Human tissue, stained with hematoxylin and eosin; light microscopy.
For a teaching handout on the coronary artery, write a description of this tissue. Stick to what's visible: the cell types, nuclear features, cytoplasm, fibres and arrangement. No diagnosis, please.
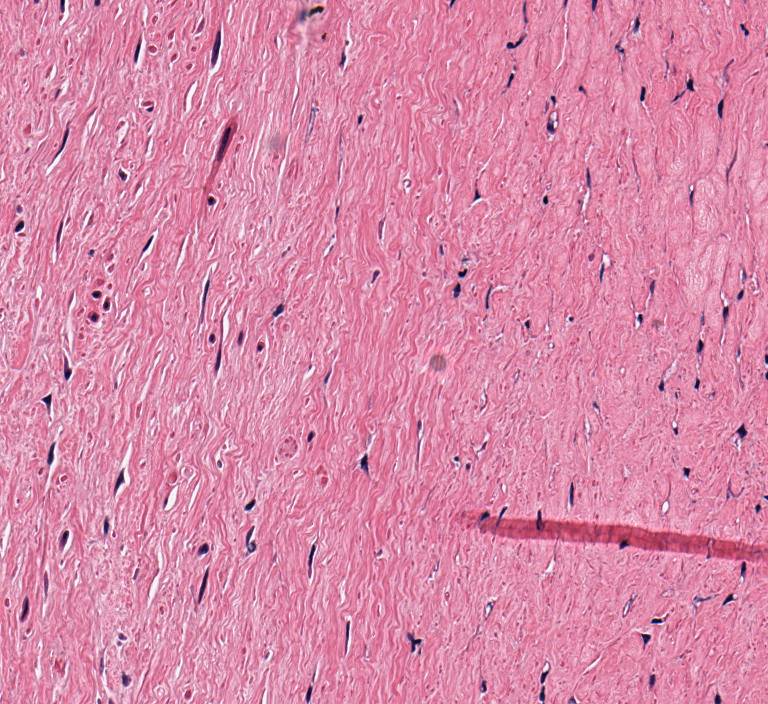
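No epithelium anywhere, I notice; fibrous tissue fills the whole field. The wavy pink fibres run mainly from top to bottom. Fat cells? None anywhere. One thing stands out, though: a straight, darker pink streak crossing the lower right roughly horizontally.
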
